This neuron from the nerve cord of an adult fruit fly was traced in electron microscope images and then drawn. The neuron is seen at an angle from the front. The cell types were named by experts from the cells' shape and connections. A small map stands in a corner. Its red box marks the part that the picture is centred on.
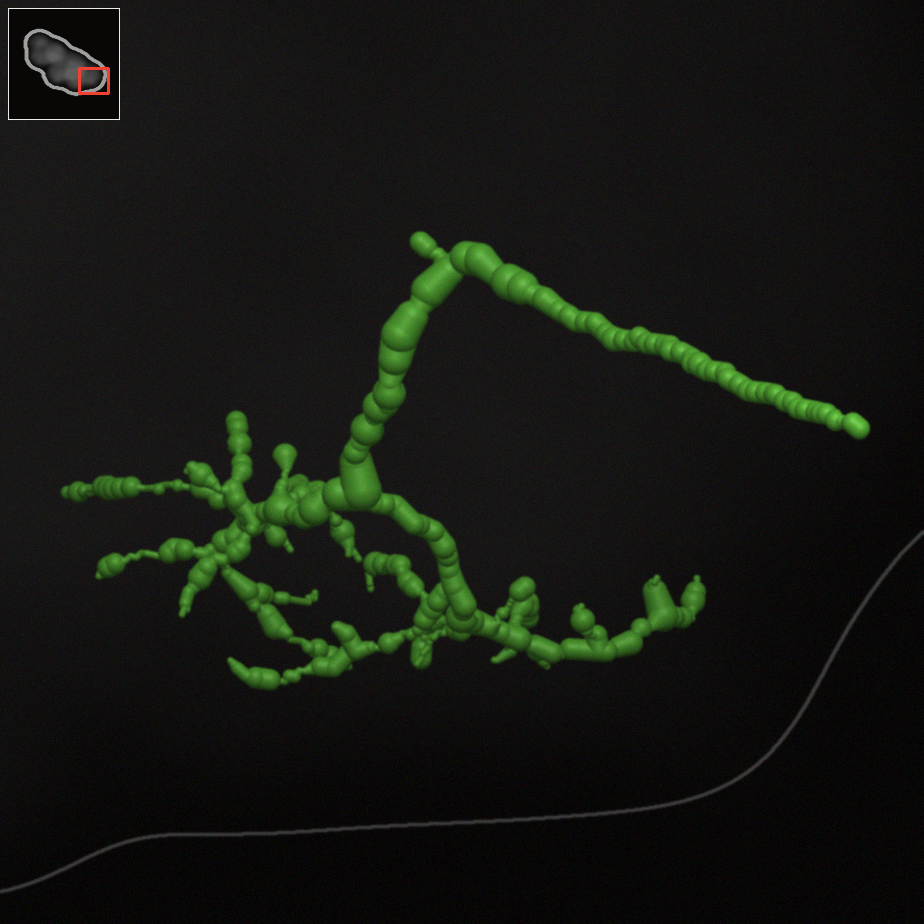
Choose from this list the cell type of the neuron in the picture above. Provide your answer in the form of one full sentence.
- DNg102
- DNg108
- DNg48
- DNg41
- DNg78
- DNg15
The neuron here falls under cell type DNg48.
